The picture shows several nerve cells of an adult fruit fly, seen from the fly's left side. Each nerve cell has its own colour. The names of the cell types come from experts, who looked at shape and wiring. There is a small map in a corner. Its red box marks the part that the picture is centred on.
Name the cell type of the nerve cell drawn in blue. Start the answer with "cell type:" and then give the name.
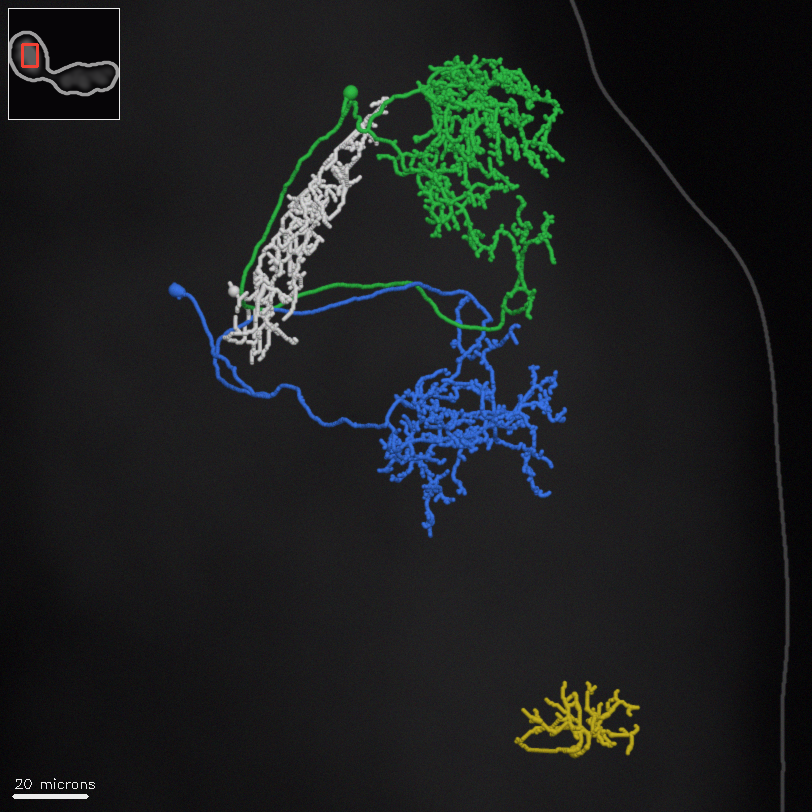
cell type: MeLo1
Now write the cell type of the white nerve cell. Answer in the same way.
cell type: Dm16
